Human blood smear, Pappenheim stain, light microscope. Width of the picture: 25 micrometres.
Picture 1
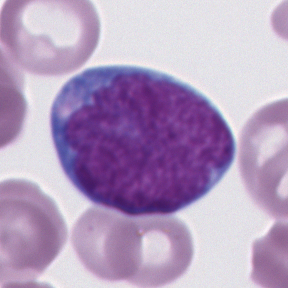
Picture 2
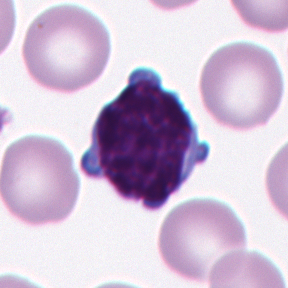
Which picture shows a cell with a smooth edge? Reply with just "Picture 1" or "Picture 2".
Picture 1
